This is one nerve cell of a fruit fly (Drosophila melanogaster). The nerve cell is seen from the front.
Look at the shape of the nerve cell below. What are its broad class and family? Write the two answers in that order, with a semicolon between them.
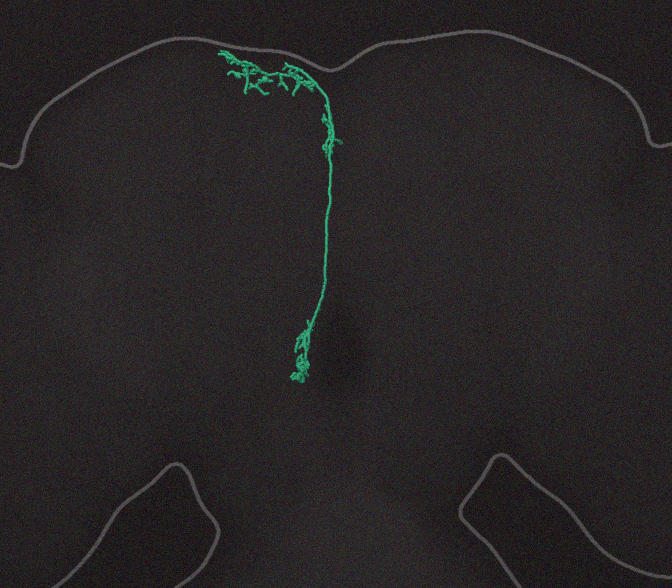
central-brain intrinsic neuron; hemilineage FLAa3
